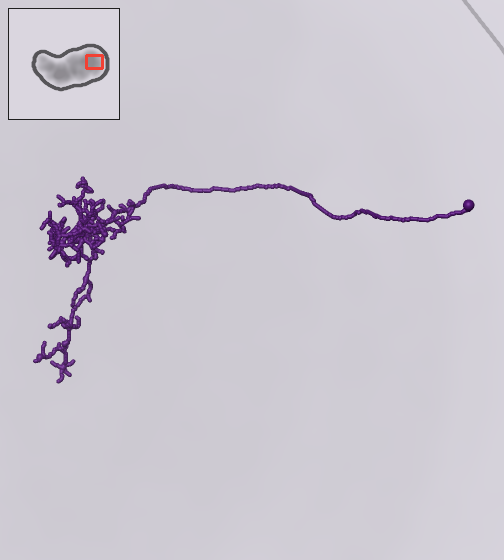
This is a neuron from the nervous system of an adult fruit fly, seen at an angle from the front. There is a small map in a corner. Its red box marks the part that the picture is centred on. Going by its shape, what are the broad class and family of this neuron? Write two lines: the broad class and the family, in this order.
optic-lobe intrinsic neuron
Tm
